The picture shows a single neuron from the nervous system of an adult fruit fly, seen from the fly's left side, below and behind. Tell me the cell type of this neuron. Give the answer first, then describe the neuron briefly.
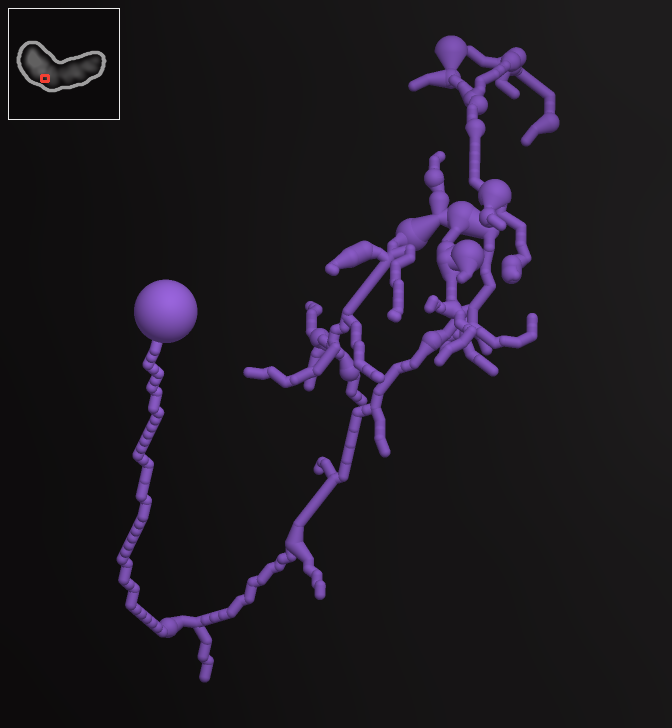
Its cell type is Dm2. Its broad class is optic-lobe intrinsic neuron. The cell body is on the left of the picture. As drawn here it is taller than it is wide.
